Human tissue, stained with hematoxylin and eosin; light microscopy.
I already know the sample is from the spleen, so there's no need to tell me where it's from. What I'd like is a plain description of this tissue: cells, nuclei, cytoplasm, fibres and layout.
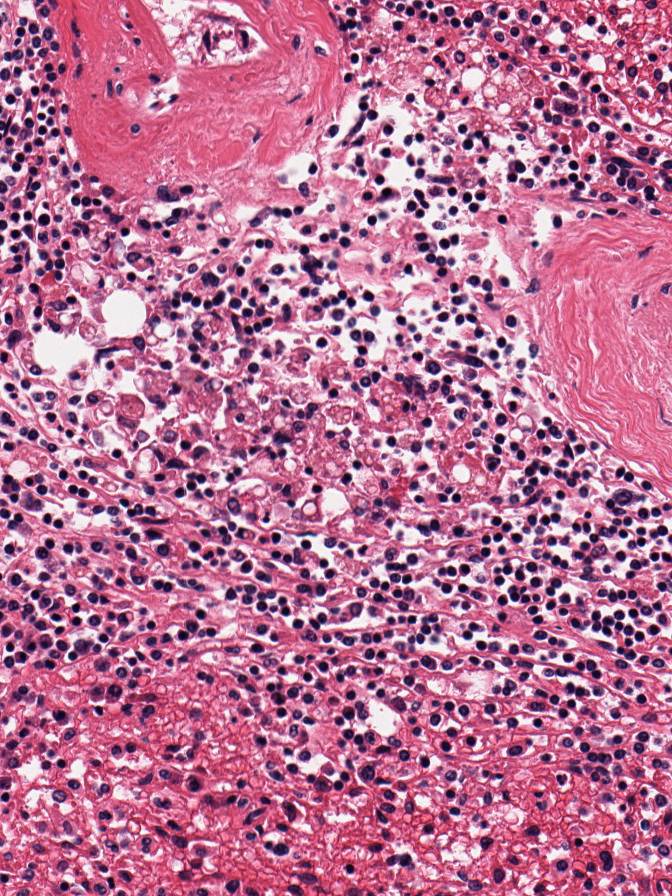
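Collagen: thick bands of dense, pink, glassy collagen occupy the upper left and run along the right edge. Cells: in the centre, clustered cells have abundant pale cytoplasm that looks foamy or bubbly. Epithelium and glands: none present anywhere in the field.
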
